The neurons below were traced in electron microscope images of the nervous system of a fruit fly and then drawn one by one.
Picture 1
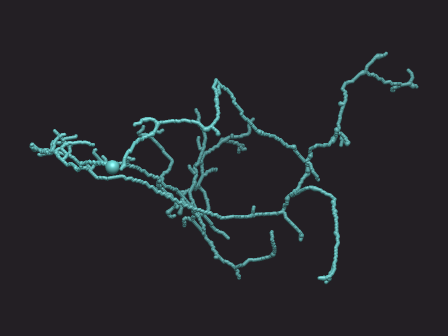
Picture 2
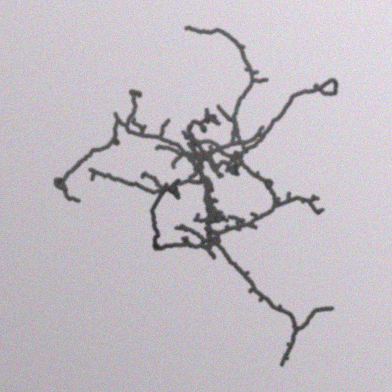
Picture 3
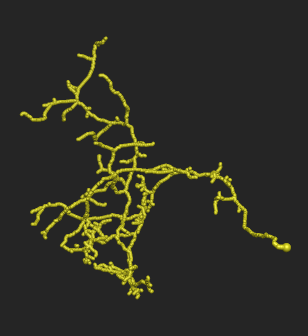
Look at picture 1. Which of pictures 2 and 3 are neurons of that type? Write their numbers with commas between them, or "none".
none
